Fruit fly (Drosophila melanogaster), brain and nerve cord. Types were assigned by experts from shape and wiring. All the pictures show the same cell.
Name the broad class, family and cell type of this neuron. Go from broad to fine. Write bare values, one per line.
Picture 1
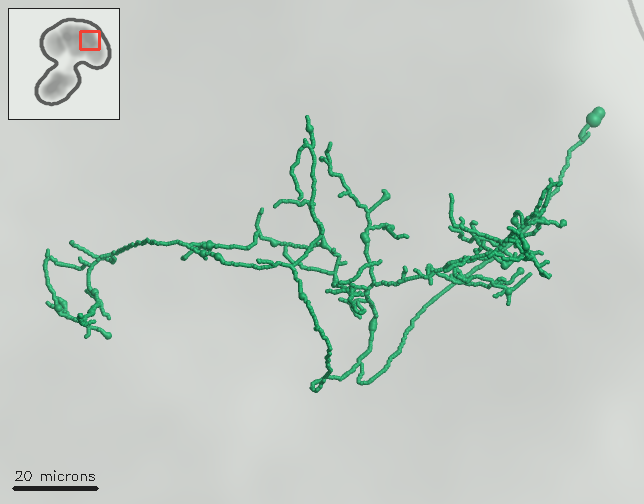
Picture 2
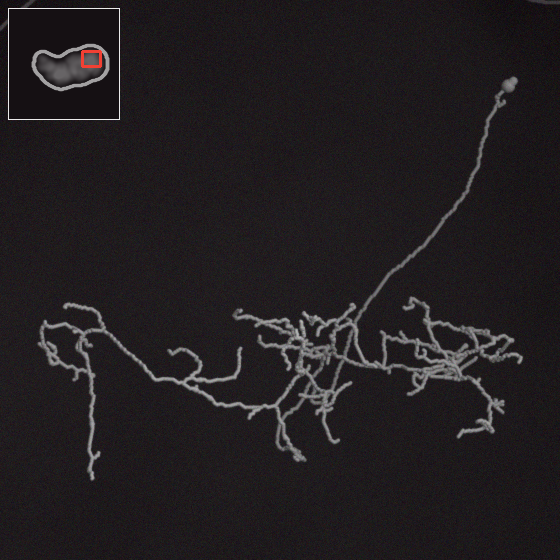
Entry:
central-brain intrinsic neuron
hemilineage VPNp1_medial
PVLP134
